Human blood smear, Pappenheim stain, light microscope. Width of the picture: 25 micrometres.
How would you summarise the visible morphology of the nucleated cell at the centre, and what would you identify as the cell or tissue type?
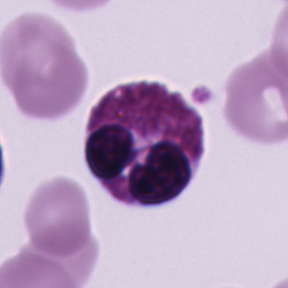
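Start at the top of the cell: the outline is round, but the edge there is finely bumpy. Now drop to the lower half, where two nuclear lobes lie side by side with a thin pale strand running between them. Their chromatin is dense and dark purple. This cell is an eosinophil.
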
